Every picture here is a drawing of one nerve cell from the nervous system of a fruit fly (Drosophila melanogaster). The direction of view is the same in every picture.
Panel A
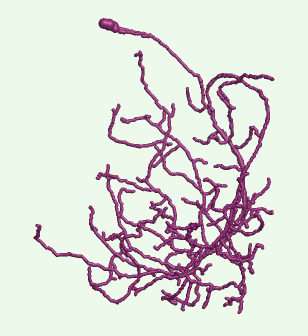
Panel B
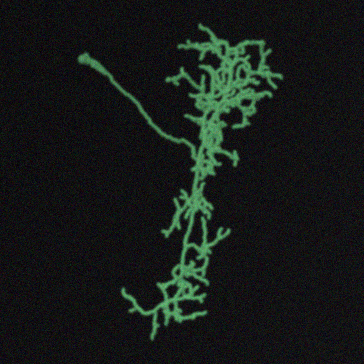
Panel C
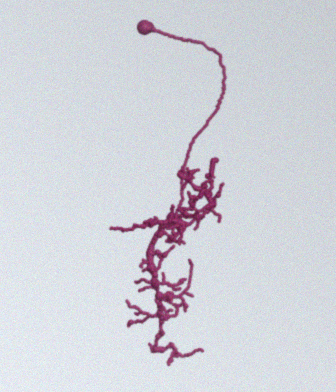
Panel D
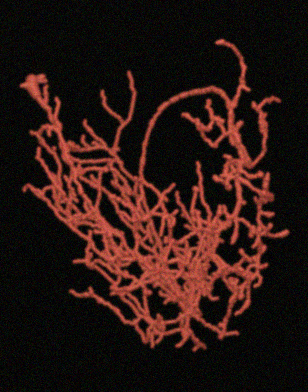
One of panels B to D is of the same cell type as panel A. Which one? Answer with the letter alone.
D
